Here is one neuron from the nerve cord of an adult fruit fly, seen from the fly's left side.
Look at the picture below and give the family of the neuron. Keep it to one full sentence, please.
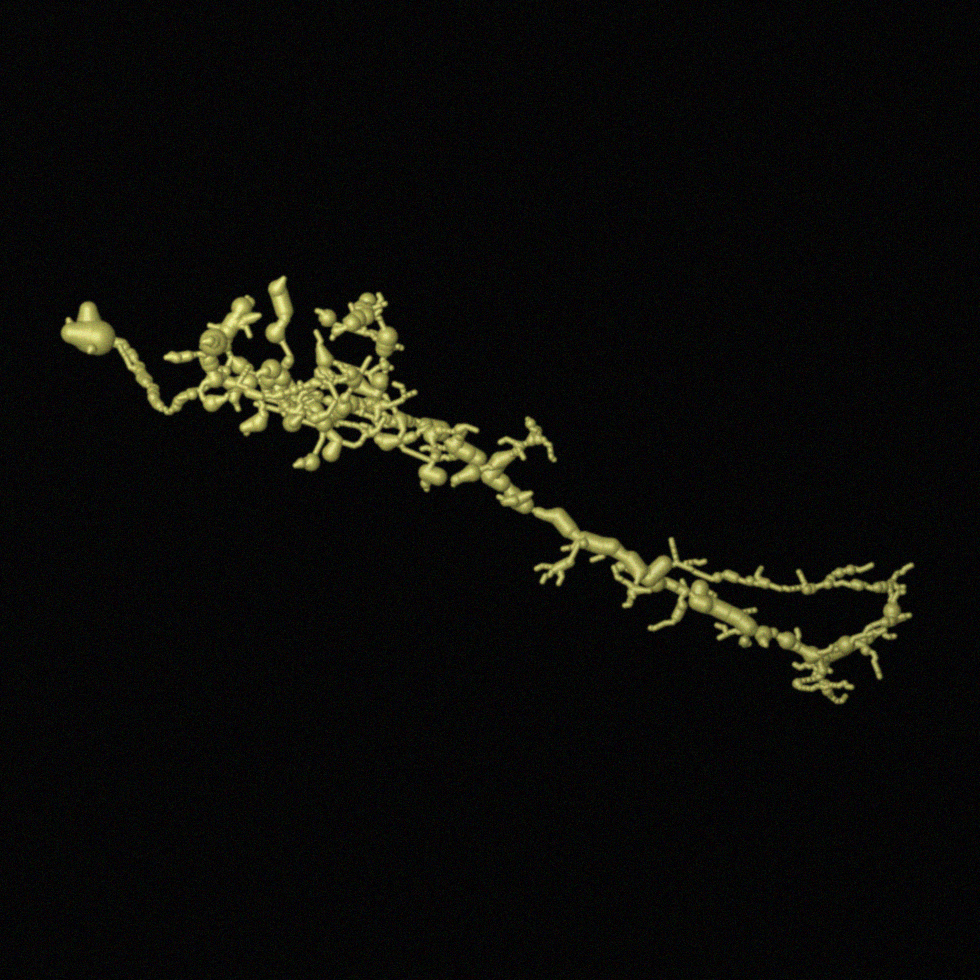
Under family hemilineage 09A sits this neuron.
